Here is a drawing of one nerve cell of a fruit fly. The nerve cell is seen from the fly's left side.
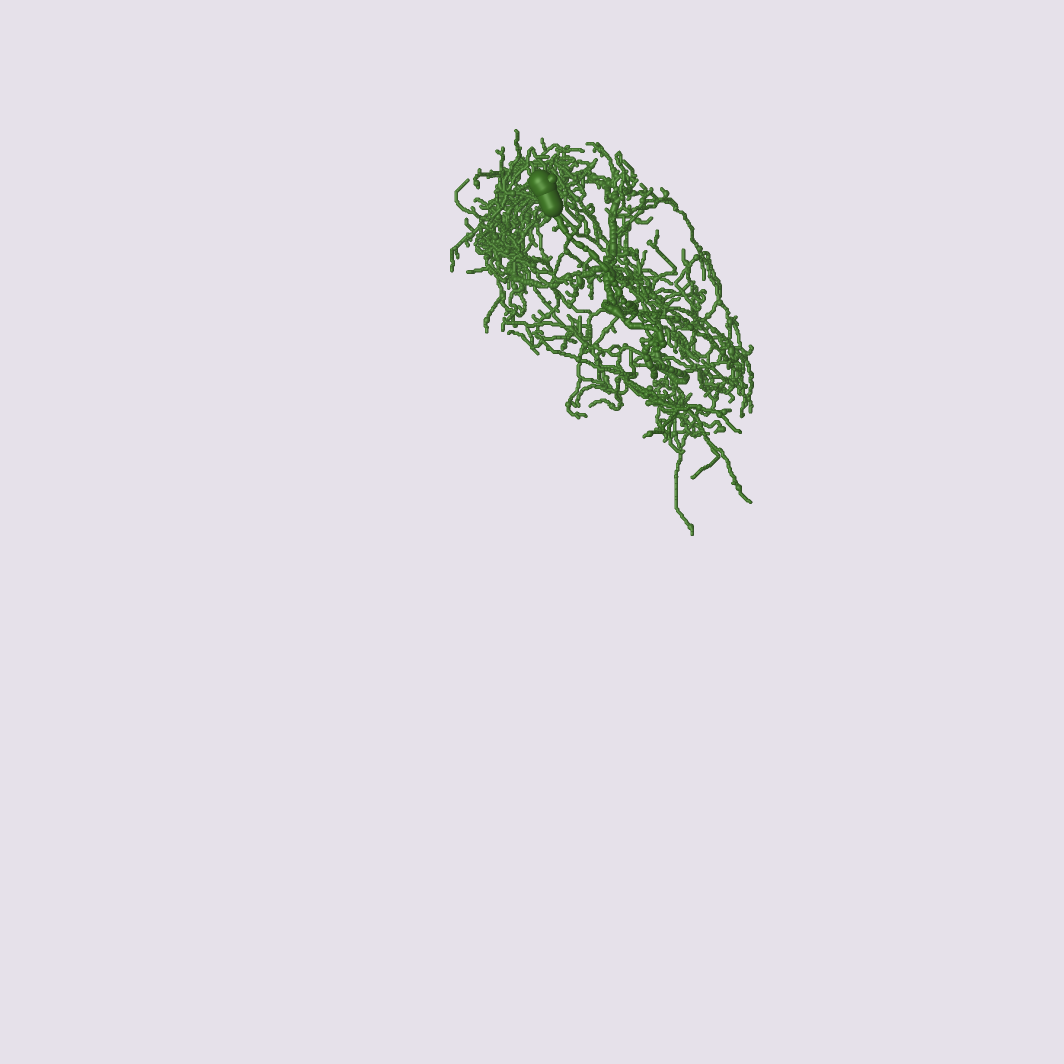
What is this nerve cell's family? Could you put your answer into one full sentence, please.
The nerve cell here is of family hemilineage SLPpm4.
